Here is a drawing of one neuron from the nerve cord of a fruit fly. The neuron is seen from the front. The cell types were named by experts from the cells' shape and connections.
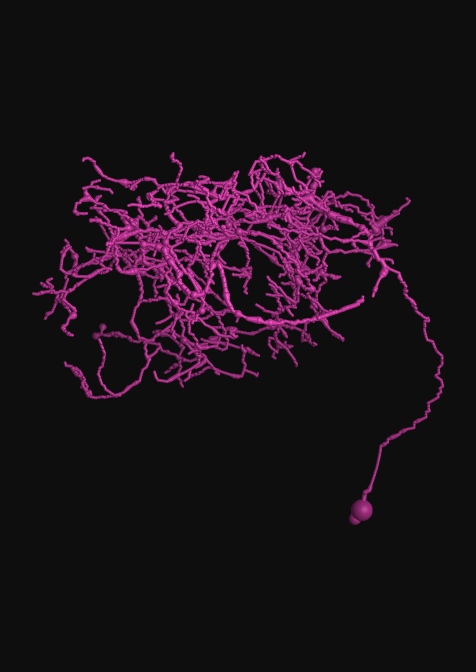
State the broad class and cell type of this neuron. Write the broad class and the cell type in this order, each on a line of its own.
nerve-cord intrinsic neuron
INXXX353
